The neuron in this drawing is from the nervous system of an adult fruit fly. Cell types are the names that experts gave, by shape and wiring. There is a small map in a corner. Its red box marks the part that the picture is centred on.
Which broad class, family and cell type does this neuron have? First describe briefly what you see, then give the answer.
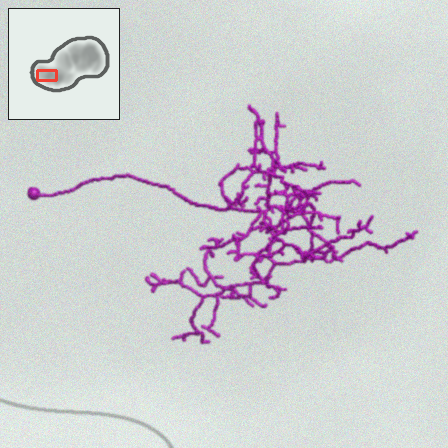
Its cell body lies on the left of the picture. Dozens of branch ends can be seen. Its broad class is nerve-cord intrinsic neuron. The family is hemilineage 12B. The cell type is IN12B068_a.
